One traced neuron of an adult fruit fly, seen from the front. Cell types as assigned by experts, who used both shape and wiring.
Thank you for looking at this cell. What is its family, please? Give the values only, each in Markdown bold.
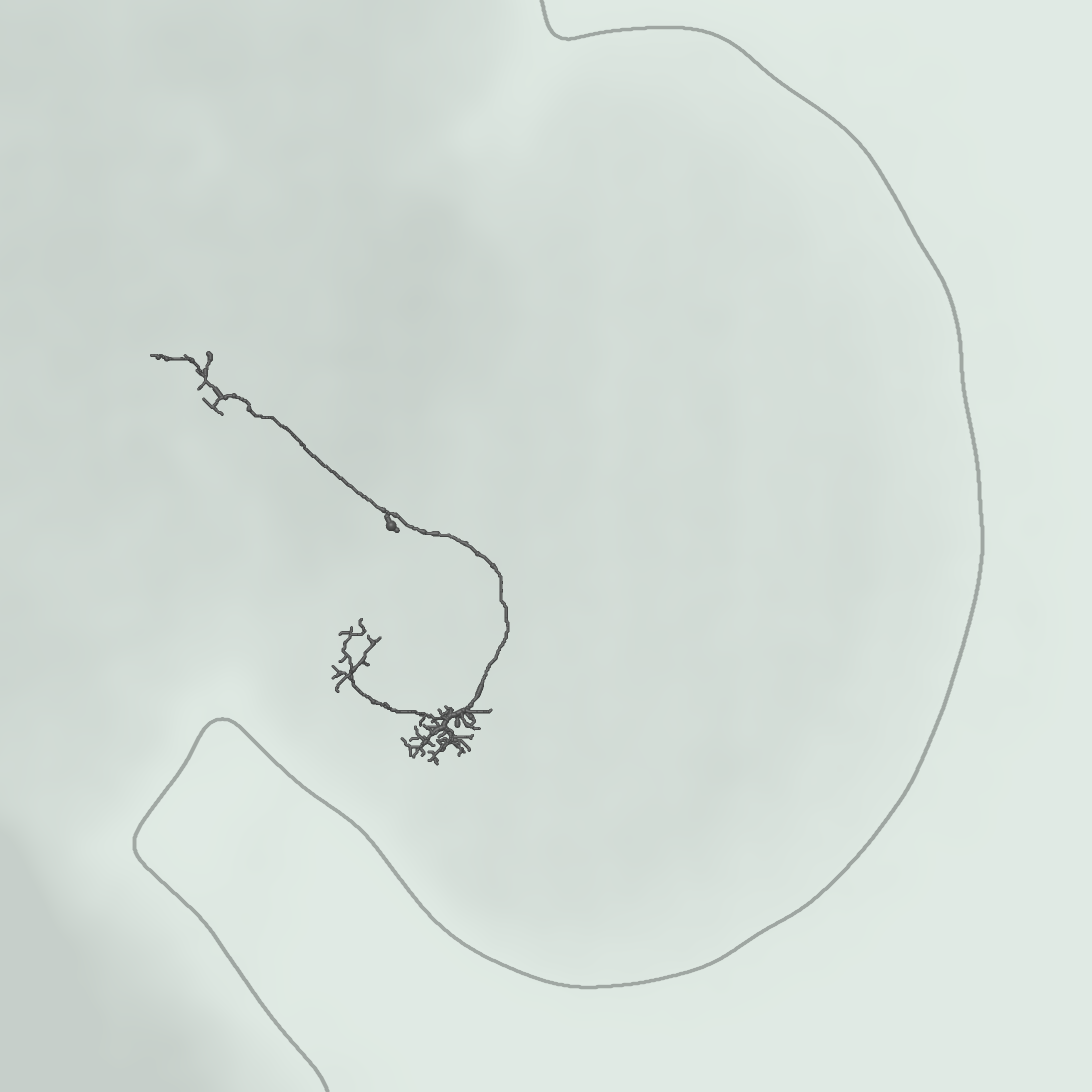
**LLPC**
